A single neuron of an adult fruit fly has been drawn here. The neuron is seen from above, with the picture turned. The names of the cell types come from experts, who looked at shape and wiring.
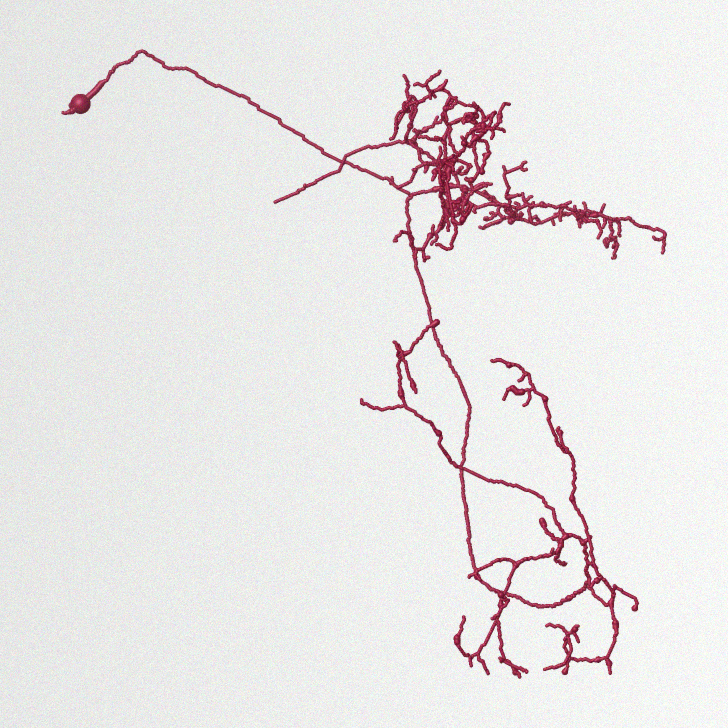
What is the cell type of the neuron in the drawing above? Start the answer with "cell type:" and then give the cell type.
cell type: CB1795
